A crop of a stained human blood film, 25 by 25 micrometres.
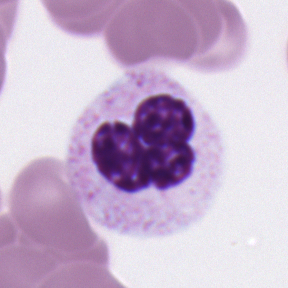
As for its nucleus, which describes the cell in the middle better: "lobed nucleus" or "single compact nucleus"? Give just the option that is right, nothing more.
Lobed nucleus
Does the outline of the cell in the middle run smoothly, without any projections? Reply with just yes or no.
Yes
